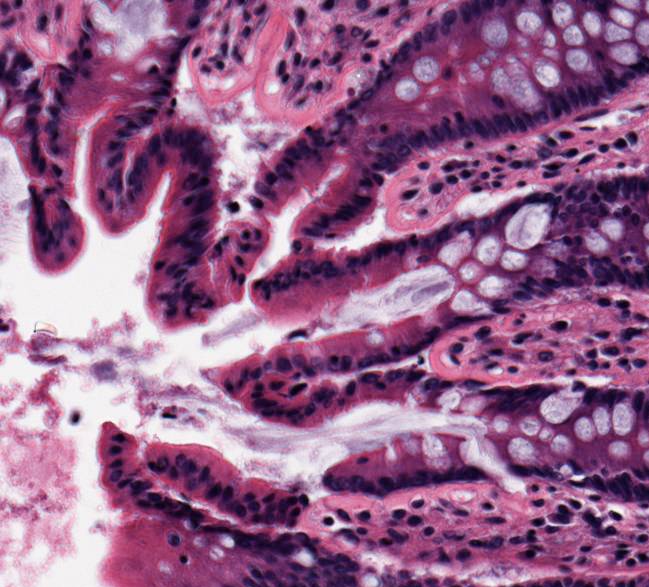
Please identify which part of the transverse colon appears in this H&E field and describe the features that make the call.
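Colonic mucosa. Goblet cells settle it: numerous, with pale rounded mucin vacuoles, crowding the epithelium at upper right and right.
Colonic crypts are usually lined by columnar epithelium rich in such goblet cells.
At left, finger-like epithelial fronds project leftward into empty space; their epithelium has few or no goblet cells. Thin pink stromal cores with scattered small nuclei run between the epithelial layers.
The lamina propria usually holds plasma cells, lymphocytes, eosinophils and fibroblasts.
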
